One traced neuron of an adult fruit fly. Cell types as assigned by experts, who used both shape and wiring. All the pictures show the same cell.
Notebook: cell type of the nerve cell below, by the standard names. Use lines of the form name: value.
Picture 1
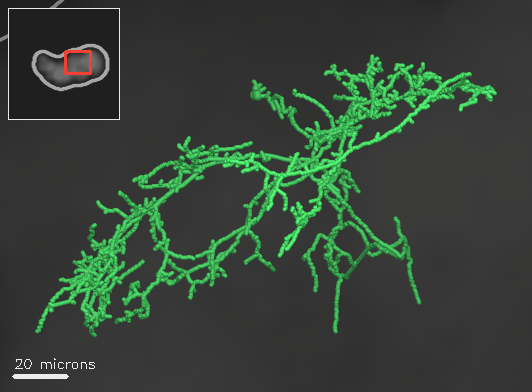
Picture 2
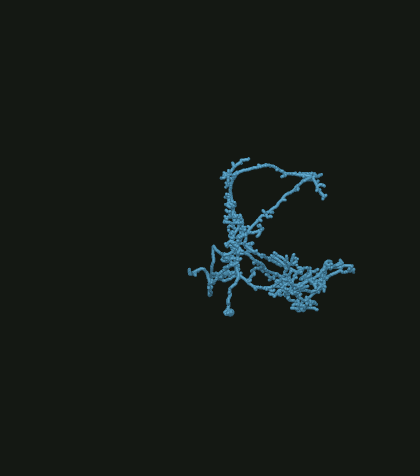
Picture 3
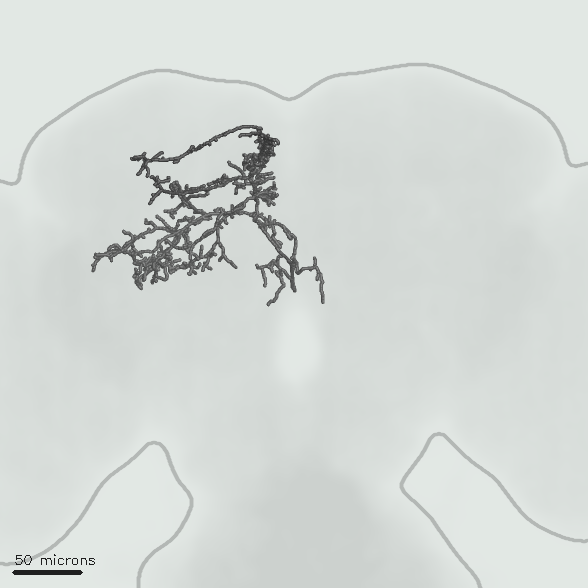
cell type: SMP547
